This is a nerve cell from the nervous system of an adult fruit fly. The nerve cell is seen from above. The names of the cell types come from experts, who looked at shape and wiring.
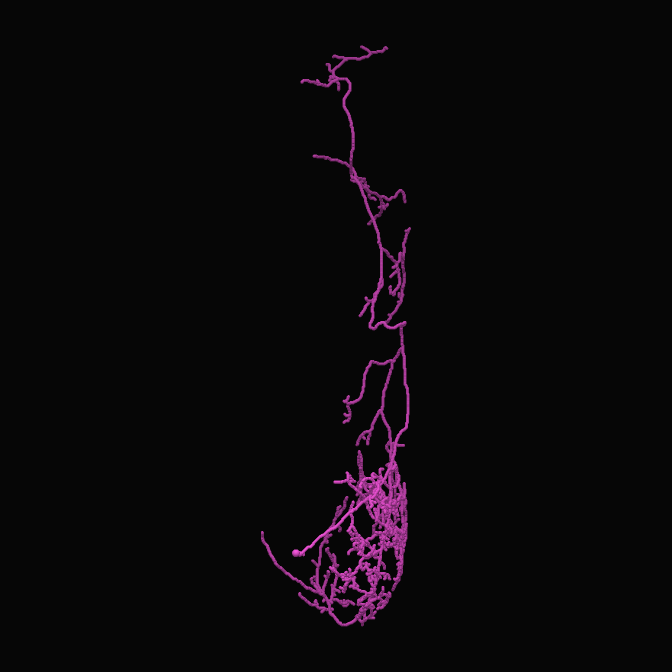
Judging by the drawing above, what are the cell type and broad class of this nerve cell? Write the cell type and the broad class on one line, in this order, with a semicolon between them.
INXXX219; nerve-cord intrinsic neuron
